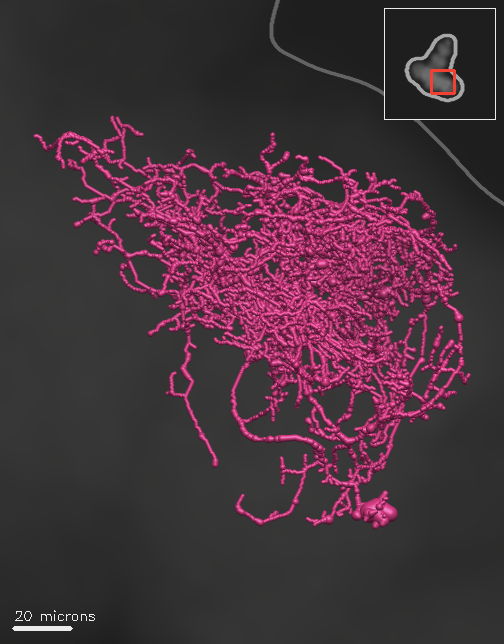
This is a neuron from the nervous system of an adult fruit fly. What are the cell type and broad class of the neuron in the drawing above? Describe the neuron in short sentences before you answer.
From left to right in the picture it spans about 150 microns. The picture shows more than a hundred branch ends. It is of cell type CL063. Its broad class is central-brain intrinsic neuron.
